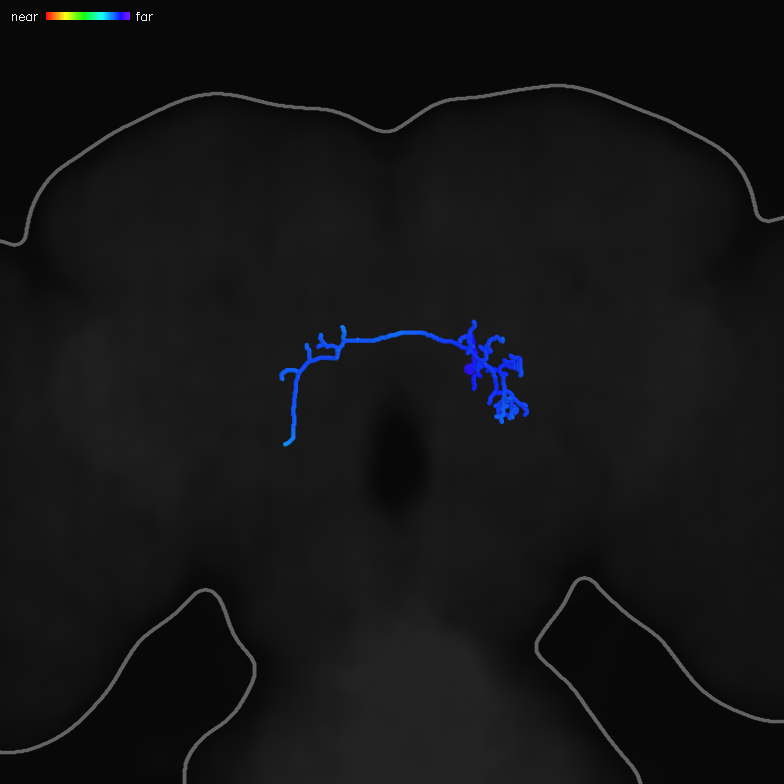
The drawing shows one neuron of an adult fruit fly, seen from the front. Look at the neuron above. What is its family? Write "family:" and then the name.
family: hemilineage DM6_posterior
